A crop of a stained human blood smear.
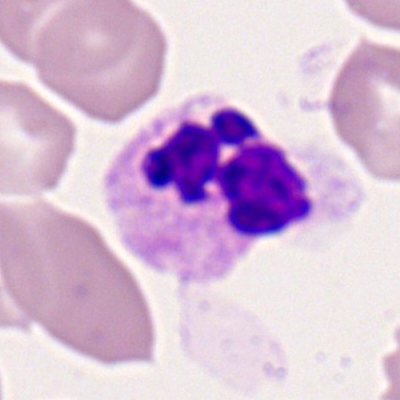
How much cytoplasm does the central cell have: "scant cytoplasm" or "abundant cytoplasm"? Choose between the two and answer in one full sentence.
The nucleus is surrounded by broad cytoplasm.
